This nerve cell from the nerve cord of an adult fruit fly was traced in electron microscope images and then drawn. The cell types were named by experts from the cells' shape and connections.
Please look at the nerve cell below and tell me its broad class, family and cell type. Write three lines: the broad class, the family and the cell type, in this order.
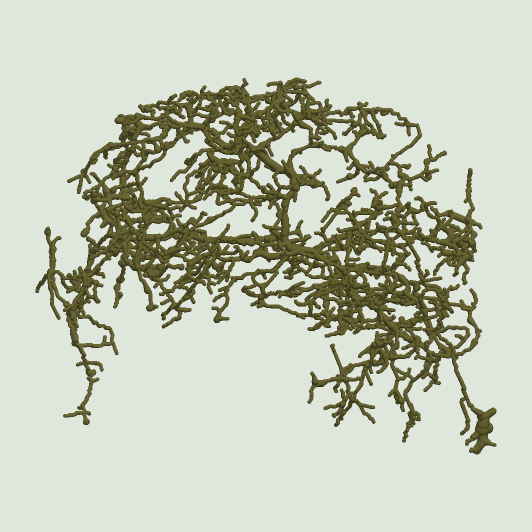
nerve-cord intrinsic neuron
hemilineage 03B
IN03B035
